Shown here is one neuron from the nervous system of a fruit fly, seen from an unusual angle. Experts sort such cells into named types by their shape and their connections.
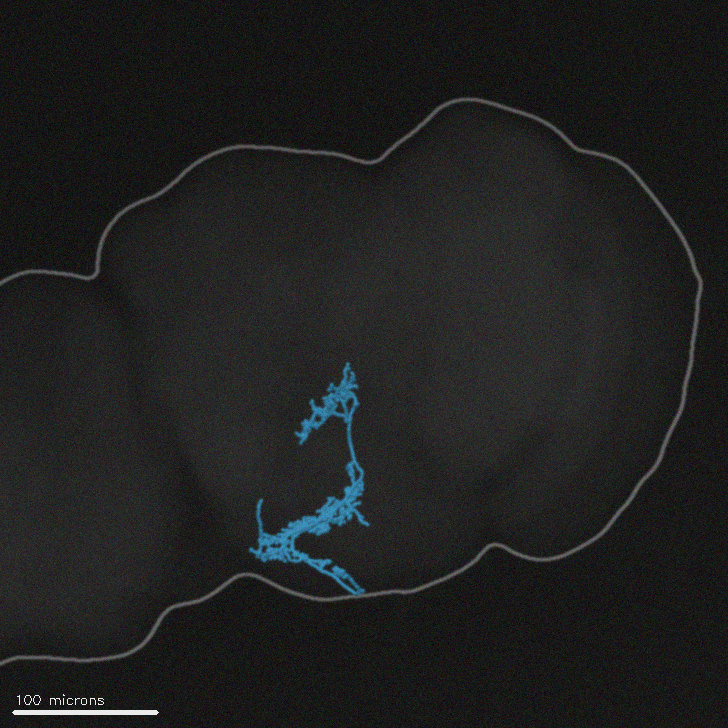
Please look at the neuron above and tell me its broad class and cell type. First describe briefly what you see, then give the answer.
From top to bottom in the picture it spans about 160 microns. As drawn here it is taller than it is wide. It is a central-brain intrinsic neuron. Its cell type is GNG569.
